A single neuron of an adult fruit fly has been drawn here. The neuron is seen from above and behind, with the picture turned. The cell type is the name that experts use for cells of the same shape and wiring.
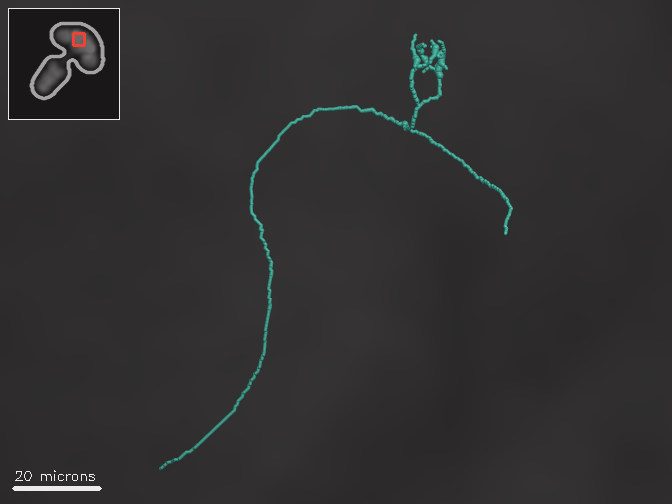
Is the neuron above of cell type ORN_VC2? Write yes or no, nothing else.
yes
